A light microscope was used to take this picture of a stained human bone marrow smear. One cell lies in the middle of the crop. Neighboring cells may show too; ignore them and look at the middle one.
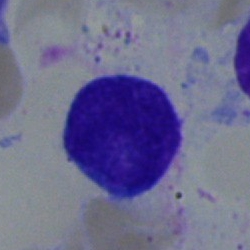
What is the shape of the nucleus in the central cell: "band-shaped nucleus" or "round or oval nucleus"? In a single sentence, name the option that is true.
The nucleus of this cell is one compact round or oval mass.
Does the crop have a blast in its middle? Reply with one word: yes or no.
yes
